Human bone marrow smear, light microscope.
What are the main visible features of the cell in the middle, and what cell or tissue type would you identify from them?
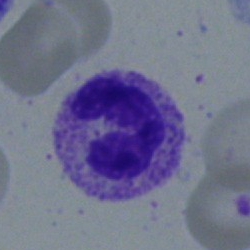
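Starting with the nucleus, I see a curved band bent into a C, and the C opens toward the left. The chromatin looks dark purple and densely clumped. I find no nucleoli, and no vacuoles in the cytoplasm either. So I would call it a band neutrophil.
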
